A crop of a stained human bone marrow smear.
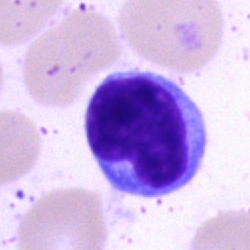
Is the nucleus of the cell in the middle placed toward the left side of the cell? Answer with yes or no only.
Yes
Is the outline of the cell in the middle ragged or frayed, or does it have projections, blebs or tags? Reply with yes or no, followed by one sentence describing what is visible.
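No. The cell outline is smooth and roundly oval, with no projections from the surface.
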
